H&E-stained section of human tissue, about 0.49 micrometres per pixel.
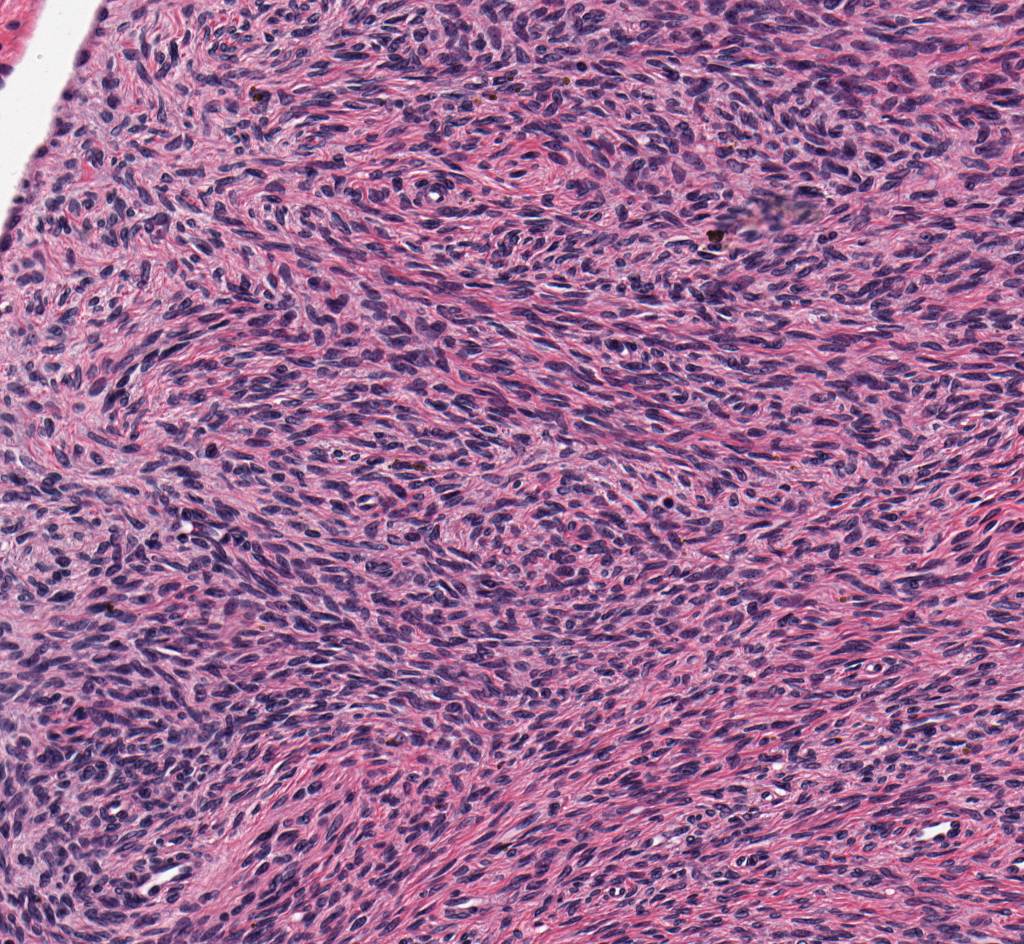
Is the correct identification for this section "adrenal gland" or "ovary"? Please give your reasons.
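Ovary. Densely packed spindle cells fill the field in short intersecting fascicles and swirls.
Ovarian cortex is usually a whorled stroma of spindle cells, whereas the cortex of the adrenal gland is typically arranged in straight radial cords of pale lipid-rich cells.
The swirled spindle-cell pattern here fits the ovarian one. Nuclei elongated to oval, dark-staining and crowded, with scant cytoplasm. Thin wavy pink collagen fibres between the spindle cells. No glands, tubules or follicles anywhere in the field.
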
